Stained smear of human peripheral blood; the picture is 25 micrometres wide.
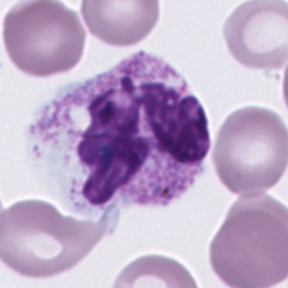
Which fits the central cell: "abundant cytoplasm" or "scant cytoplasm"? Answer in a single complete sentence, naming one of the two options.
Its cytoplasm is plentiful around the nucleus.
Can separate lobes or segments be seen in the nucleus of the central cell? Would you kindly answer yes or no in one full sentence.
Yes, it is a lobed nucleus that this cell has.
